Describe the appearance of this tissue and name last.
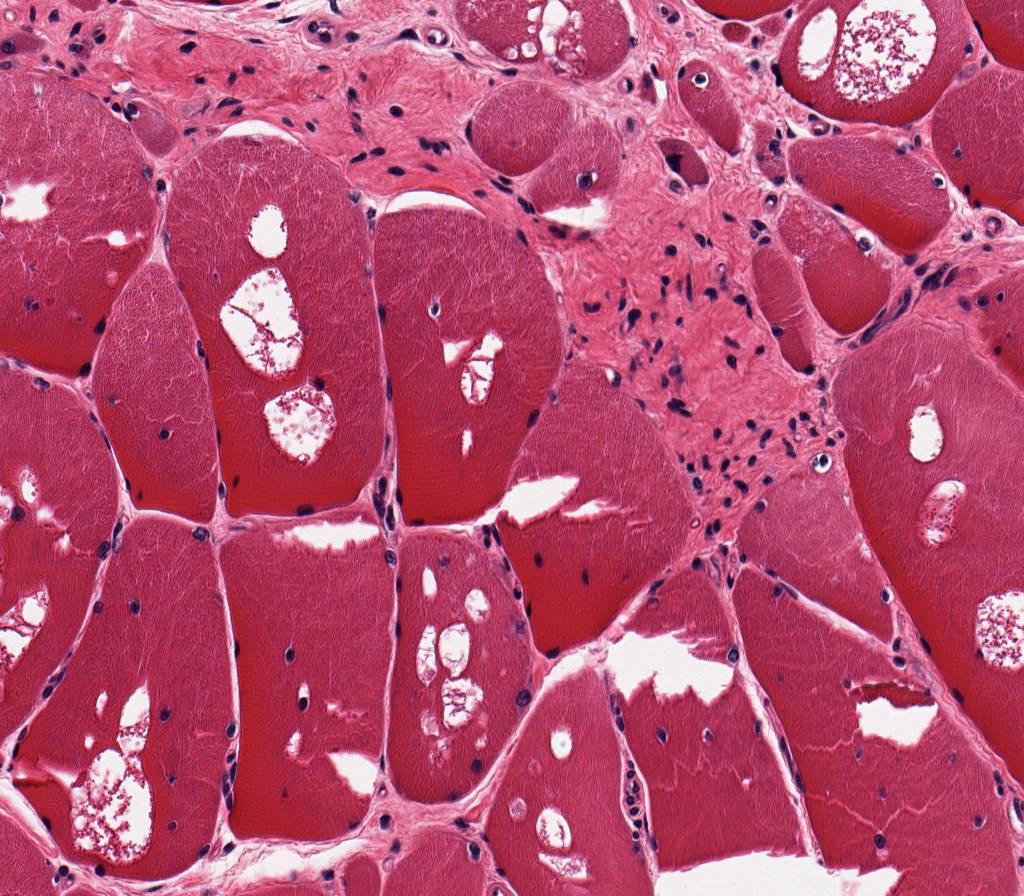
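Many fibres contain one or more rounded, clear vacuoles in their cytoplasm. In several fibres, nuclei lie within the cytoplasm, away from the fibre edge. A patch of pale pink fibrous connective tissue with scattered elongated nuclei occupies the upper centre-right. No fat cells lie between the fibres. The tissue is skeletal muscle.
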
